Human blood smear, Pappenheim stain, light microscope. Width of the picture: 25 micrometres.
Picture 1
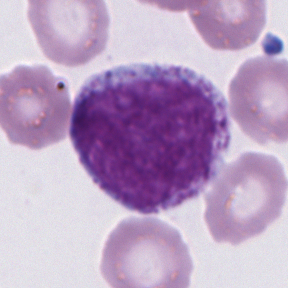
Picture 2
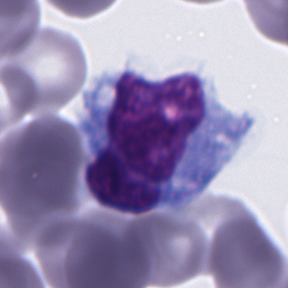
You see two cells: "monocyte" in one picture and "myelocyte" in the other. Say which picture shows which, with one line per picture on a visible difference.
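The cell in picture 1 is a myelocyte. Small dark purple-blue granules are scattered along the cell margin, most visible at the top and right side.
The cell in picture 2 is a monocyte. No granules are seen in the cytoplasm.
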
